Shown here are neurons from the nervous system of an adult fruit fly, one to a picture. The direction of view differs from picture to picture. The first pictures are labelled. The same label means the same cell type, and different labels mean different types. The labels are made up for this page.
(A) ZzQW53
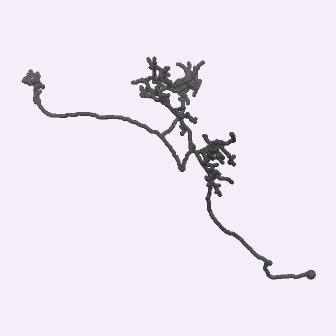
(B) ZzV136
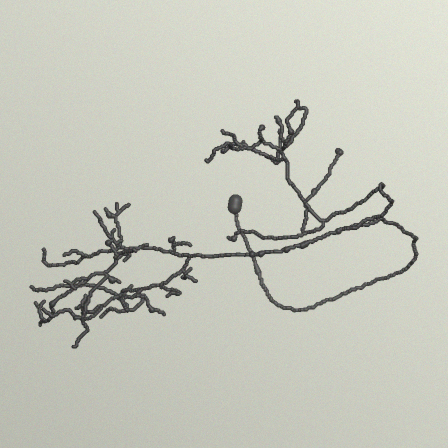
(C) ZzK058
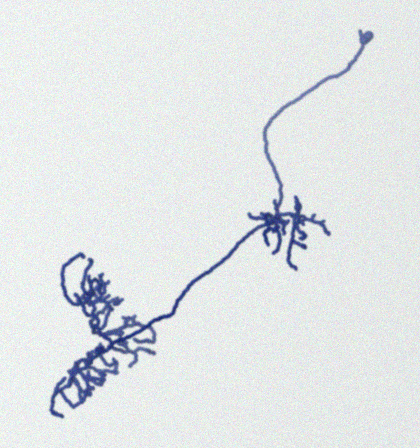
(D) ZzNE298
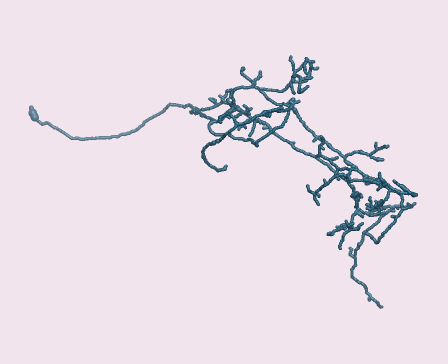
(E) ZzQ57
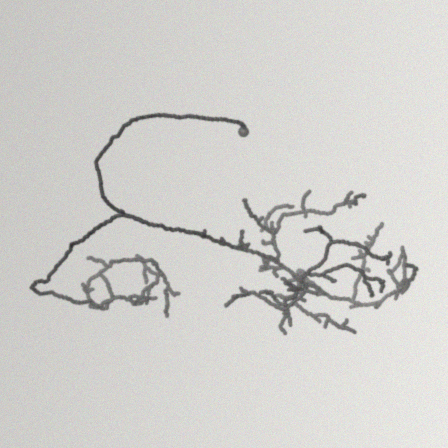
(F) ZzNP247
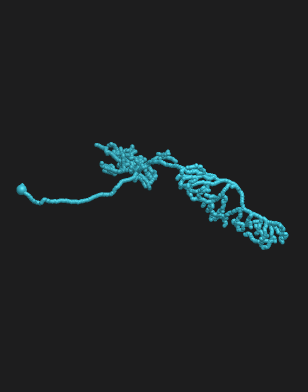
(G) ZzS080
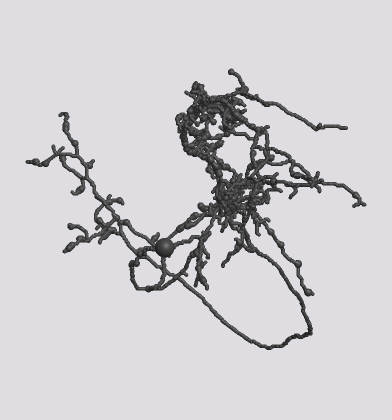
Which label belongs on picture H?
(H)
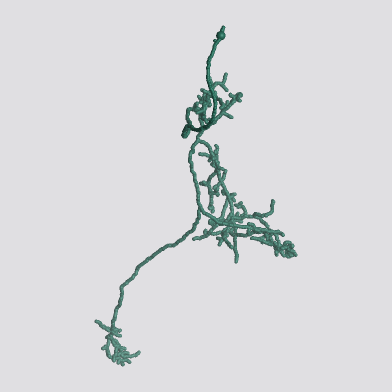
ZzQW53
